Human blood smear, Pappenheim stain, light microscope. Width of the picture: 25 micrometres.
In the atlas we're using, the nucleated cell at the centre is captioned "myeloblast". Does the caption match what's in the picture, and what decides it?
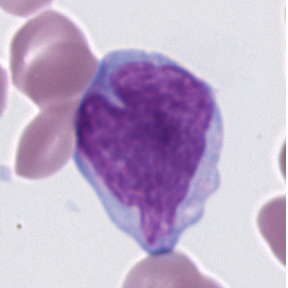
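The cell measures about 18 by 13 micrometres, with an irregular outline that bulges slightly along its right edge and comes to a point at its lower end. Its nucleus, about 16 by 13 micrometres, fills about 70% of the cell's area. A deep notch cuts into the nucleus from the upper left, and the nucleus narrows downward into a tapering lower part. The cytoplasm is pale blue, and no granules are visible in it.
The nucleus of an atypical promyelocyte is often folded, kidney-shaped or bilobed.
The notched, tapering nucleus here matches that pattern.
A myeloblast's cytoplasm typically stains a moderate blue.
The pale blue seen here sits less well with myeloblast.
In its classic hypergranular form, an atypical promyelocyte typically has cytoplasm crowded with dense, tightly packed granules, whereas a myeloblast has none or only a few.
On granules alone, then, the empty cytoplasm leans toward myeloblast rather than the hypergranular form. Weighing the notched nucleus above all, myeloblast does not fit, and the cell is an atypical promyelocyte.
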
